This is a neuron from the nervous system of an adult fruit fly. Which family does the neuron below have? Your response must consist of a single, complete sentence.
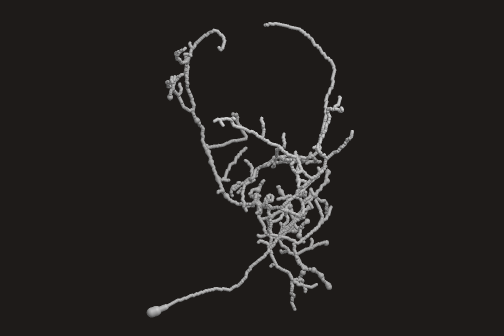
In family terms, the neuron is hemilineage EBa1.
